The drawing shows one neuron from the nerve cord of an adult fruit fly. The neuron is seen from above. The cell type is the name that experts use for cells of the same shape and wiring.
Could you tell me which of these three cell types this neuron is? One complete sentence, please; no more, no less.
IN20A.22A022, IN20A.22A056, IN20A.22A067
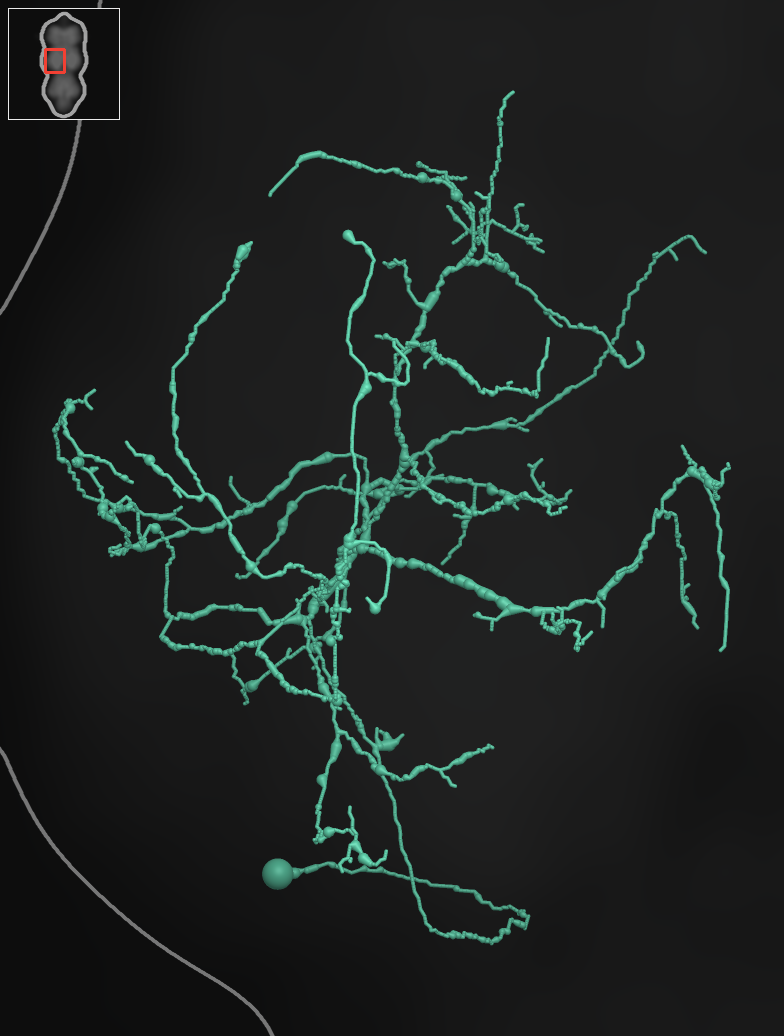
The type of this neuron is the cell type IN20A.22A022.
